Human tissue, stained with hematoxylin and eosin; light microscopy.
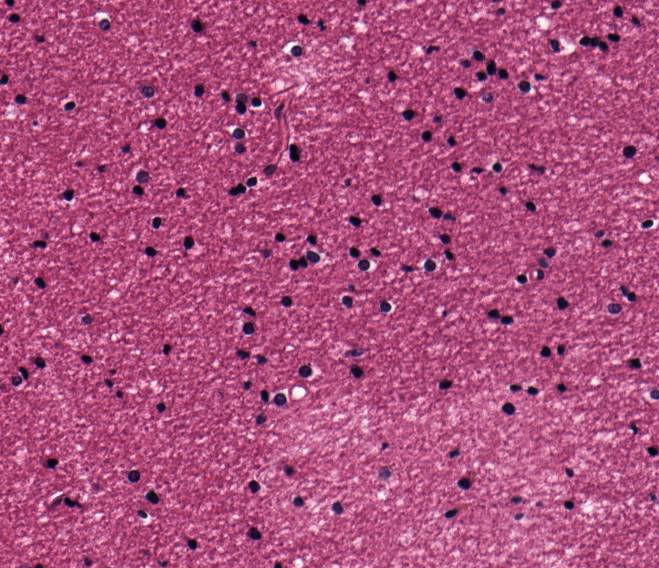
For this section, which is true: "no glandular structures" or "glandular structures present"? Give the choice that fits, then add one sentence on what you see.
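No glandular structures. No epithelium, glands or fat cells are present anywhere in the field.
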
